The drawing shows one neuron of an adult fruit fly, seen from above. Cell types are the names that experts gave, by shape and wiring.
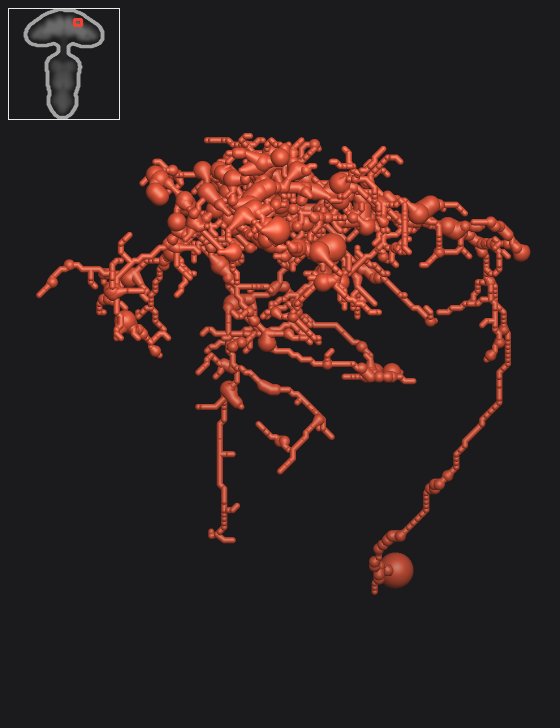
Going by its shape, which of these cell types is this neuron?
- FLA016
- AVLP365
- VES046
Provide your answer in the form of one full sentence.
In terms of cell type, the neuron is AVLP365.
